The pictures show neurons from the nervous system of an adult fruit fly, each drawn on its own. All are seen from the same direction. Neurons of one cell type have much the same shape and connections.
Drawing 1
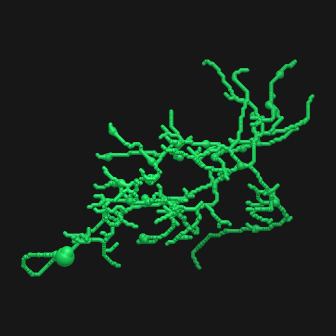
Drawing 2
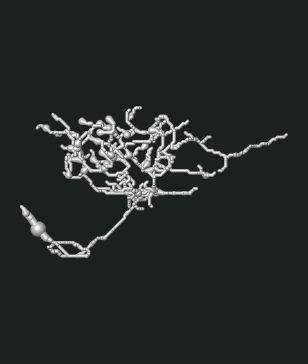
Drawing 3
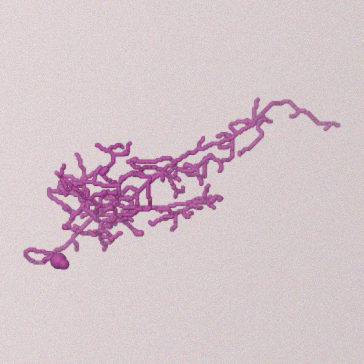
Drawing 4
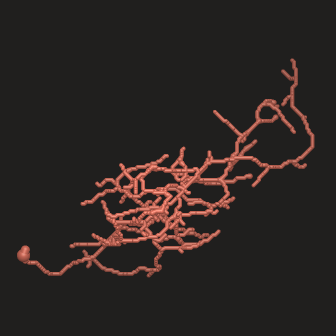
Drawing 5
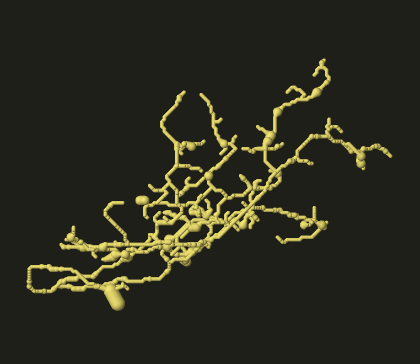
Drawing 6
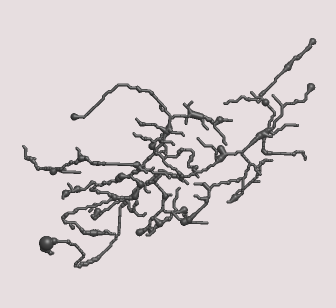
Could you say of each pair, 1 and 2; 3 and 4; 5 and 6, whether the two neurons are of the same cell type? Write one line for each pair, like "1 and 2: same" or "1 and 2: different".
1 and 2: different
3 and 4: same
5 and 6: same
